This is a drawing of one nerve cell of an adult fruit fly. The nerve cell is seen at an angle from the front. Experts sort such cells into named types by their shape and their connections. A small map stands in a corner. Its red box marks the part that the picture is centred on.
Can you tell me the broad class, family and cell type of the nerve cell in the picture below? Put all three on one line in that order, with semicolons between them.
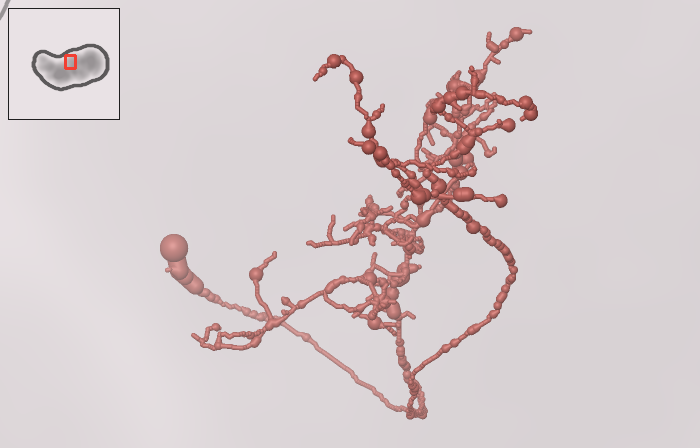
central-brain intrinsic neuron; hemilineage VLPp&l1_anterior; LHPV2c5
